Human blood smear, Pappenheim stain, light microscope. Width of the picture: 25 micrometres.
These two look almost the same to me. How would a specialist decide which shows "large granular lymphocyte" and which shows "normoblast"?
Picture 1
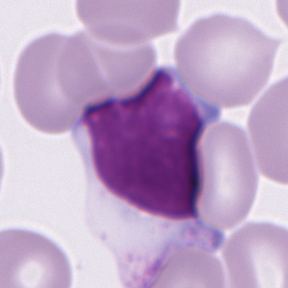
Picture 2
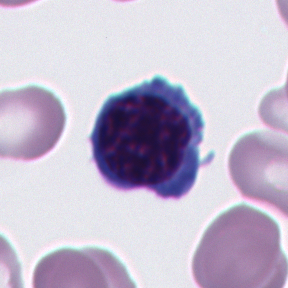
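First, the names: picture 1 is the large granular lymphocyte, picture 2 the normoblast. Outline next. The large granular lymphocyte is irregular and bends around the neighbouring red cells, one of which presses directly against the right edge of its nucleus. The normoblast is roughly round, with a ragged margin along the upper right and a small pointed projection from its right edge. Size: the nucleus of the large granular lymphocyte is about 13 by 10 micrometres, while the whole normoblast is about 10 micrometres across. Cytoplasm: very pale and nearly colourless, with a faint bluish-grey tint, in picture 1; a scant blue rim in picture 2, with no granules and no vacuoles.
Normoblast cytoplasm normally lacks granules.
Chromatin: in the normoblast it is dark purple and coarsely clumped.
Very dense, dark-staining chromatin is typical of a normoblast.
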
